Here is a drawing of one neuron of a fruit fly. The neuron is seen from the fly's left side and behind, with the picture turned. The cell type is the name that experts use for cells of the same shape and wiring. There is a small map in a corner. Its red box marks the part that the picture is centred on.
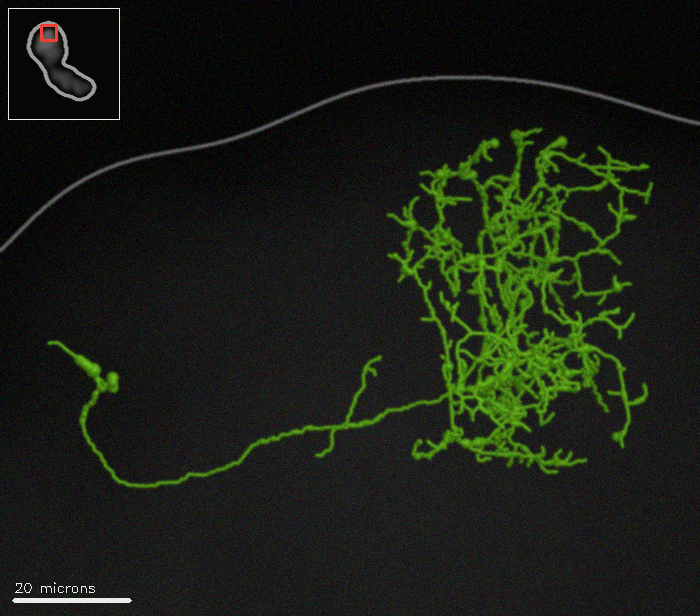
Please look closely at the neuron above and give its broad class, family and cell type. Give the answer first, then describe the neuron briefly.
This is a central-brain intrinsic neuron. Its family is hemilineage LHa1. The cell type is CB3030. The cell body is on the left of the picture. By the scale bar it is about 100 microns wide in this view. The picture shows more than a hundred branch ends.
